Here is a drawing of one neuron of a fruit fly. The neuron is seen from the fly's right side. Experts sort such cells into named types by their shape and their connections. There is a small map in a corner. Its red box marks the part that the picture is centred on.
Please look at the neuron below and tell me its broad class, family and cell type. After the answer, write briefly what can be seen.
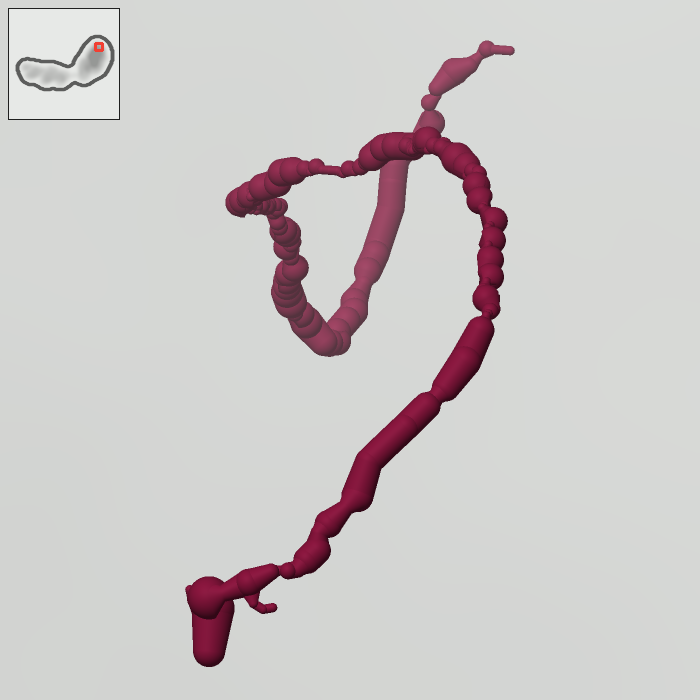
Its broad class is photoreceptor or other optic-lobe sensory neuron. The name of its family is class visual. Its cell type is R7d. The drawing shows no cell body. It has a dozen or fewer branch ends.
